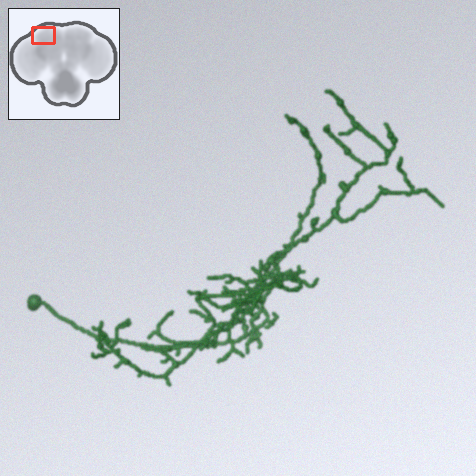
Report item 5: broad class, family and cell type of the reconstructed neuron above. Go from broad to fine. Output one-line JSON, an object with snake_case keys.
{"broad_class": "central-brain intrinsic neuron", "family": "hemilineage SLPp&v1_posterior", "cell_type": "LHPV4c4"}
